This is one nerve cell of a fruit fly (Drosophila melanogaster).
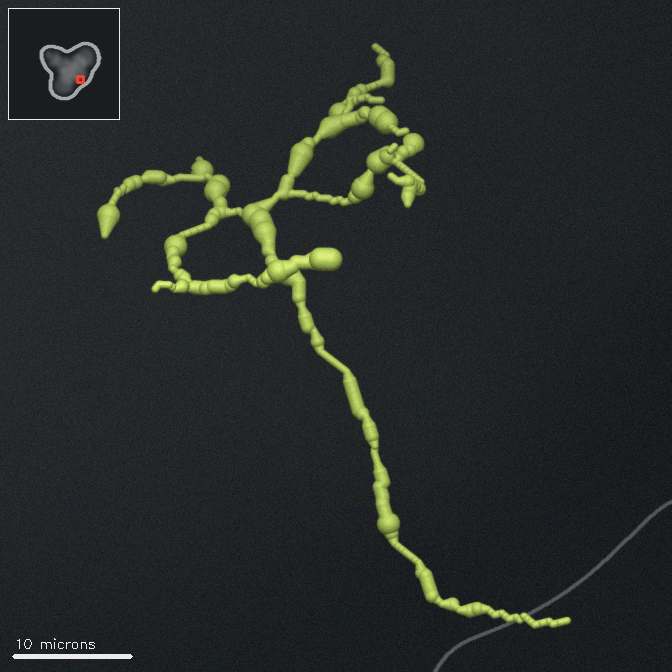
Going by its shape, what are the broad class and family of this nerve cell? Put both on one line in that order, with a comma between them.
sensory neuron entering the brain, class mechanosensory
